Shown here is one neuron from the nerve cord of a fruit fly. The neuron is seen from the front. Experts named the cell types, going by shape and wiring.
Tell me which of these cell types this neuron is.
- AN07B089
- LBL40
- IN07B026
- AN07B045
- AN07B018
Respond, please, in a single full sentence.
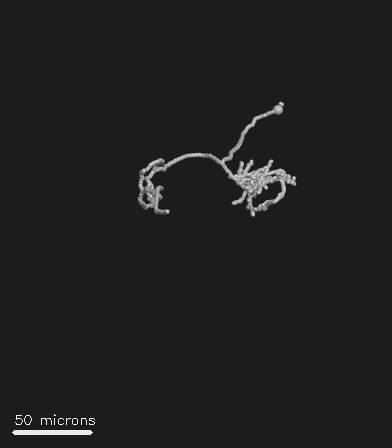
It is the cell type AN07B089 to which this neuron belongs.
